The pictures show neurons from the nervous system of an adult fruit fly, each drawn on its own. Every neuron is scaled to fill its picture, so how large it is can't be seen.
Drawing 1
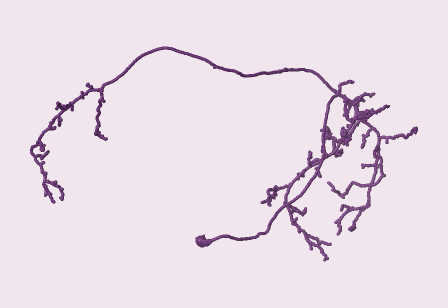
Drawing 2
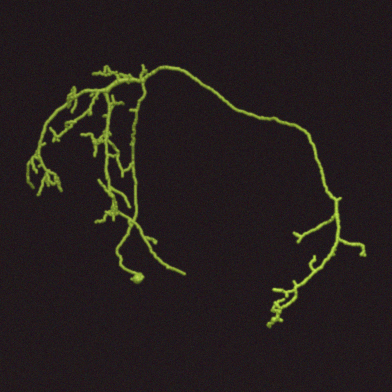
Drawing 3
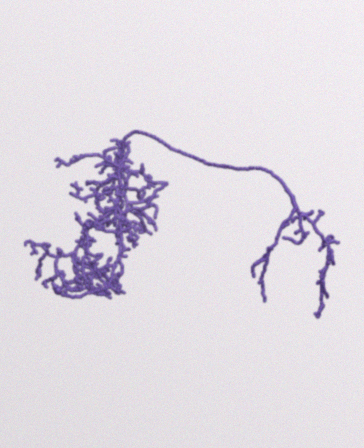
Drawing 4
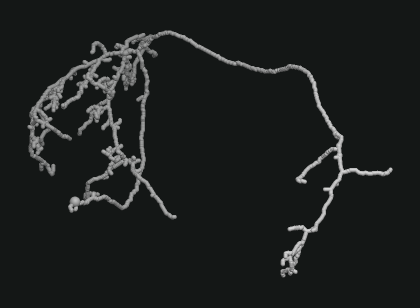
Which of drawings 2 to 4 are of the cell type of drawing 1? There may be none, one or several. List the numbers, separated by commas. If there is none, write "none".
2, 4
